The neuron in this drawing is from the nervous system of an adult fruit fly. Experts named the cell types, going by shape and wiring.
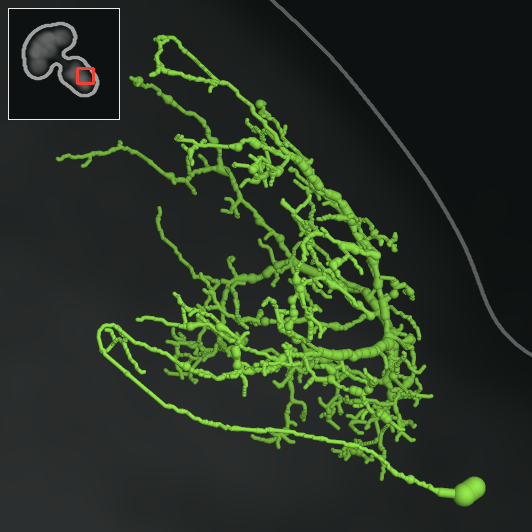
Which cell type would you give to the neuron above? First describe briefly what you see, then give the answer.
It is in the nerve cord and does not reach the brain. The cell body is at the lower right of the picture. Its broad class is nerve-cord intrinsic neuron. The cell type is IN03A033.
